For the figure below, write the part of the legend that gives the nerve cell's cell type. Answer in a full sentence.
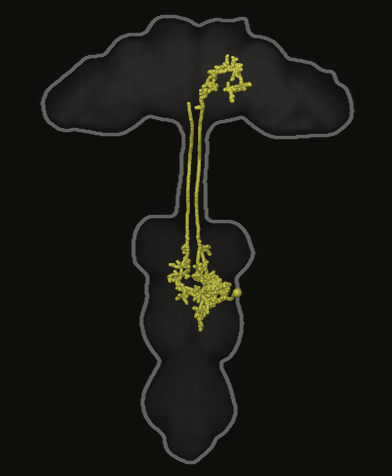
The cell type is AN09B024.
